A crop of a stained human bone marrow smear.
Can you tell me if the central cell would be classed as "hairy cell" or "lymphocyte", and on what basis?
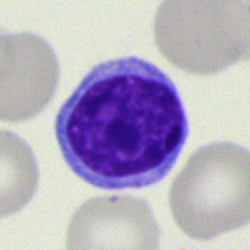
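It is a lymphocyte. What decides it is the cytoplasm, which forms only a thin rim around the nucleus and is blue.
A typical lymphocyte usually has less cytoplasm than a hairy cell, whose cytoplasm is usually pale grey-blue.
The outline is round and smooth, and the chromatin is clumped into dark patches with paler areas between them.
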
